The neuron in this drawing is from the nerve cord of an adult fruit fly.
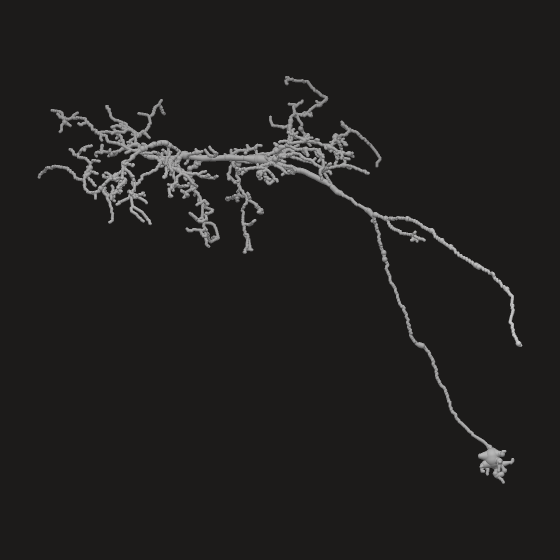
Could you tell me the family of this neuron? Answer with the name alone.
hemilineage 08A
